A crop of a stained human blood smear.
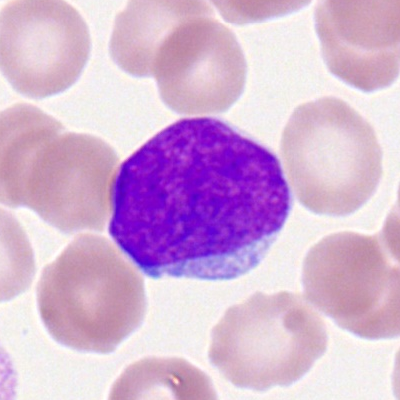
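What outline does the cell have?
Angular, with several fairly straight sides.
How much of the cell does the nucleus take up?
A single unlobed mass fills most of it.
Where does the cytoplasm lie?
Only as a thin crescent along the lower edge, with no vacuoles visible.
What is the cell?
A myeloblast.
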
